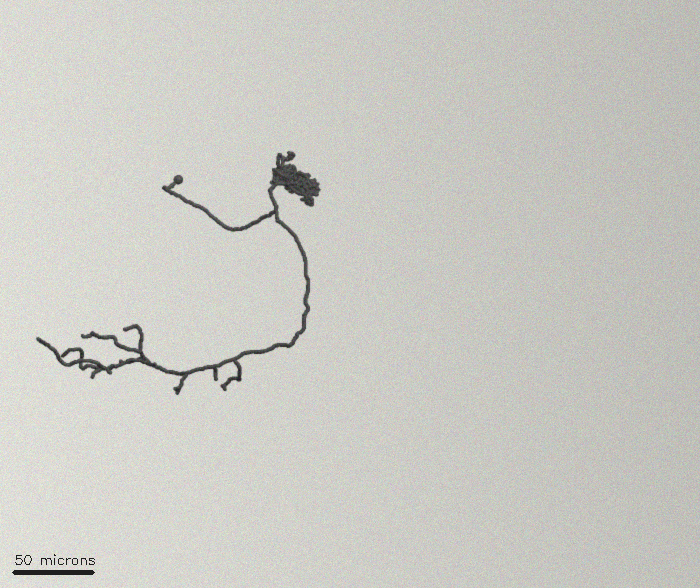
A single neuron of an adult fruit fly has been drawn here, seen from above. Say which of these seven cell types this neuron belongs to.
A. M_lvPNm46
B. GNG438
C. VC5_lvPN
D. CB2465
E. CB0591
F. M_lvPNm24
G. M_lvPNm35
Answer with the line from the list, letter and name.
C. VC5_lvPN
